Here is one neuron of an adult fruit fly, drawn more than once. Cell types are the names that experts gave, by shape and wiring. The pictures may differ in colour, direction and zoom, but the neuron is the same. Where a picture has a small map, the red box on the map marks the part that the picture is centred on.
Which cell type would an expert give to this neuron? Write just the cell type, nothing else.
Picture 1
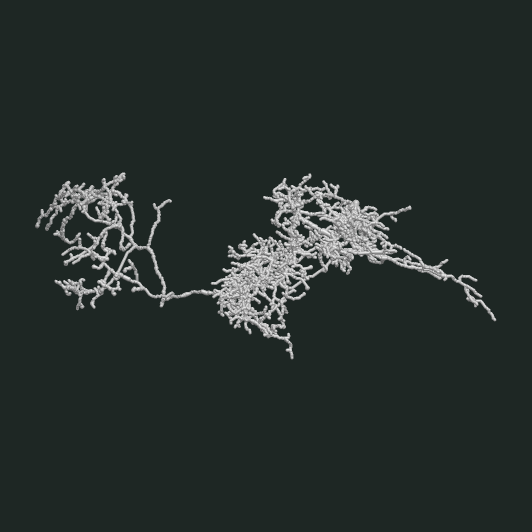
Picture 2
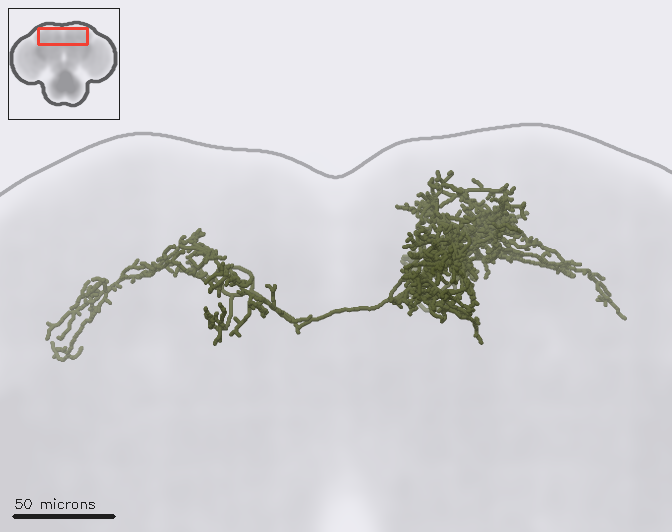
LHPV10d1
